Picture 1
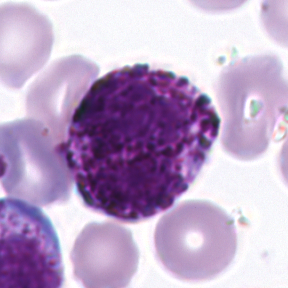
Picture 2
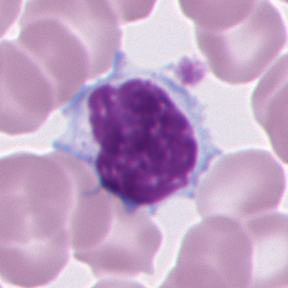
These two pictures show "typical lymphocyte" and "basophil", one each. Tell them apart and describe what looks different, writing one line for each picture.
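Picture 1: basophil. The cell is packed with coarse dark purple granules.
Picture 2: typical lymphocyte. No distinct granules are seen in the cytoplasm.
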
